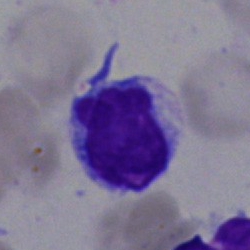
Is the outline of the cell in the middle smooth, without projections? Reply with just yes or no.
No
